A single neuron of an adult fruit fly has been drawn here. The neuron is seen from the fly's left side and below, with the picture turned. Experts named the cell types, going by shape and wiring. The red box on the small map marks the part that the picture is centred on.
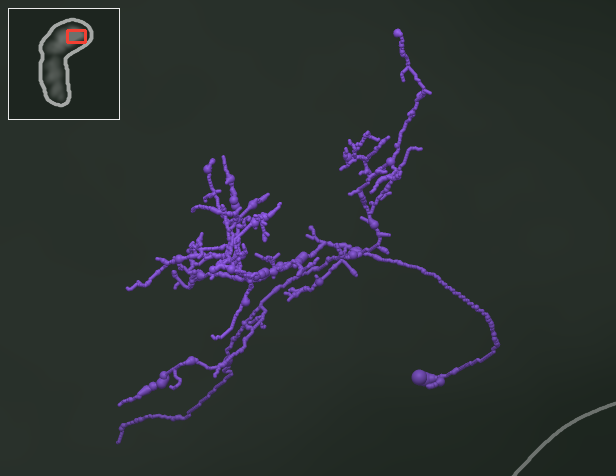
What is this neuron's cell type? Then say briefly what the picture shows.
The cell type is CL191_a. Its broad class is central-brain intrinsic neuron. The picture shows dozens of branch ends. In this view it is about as wide as it is tall.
